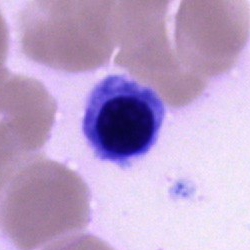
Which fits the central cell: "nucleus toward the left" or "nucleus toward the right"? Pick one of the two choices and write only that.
Nucleus toward the right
